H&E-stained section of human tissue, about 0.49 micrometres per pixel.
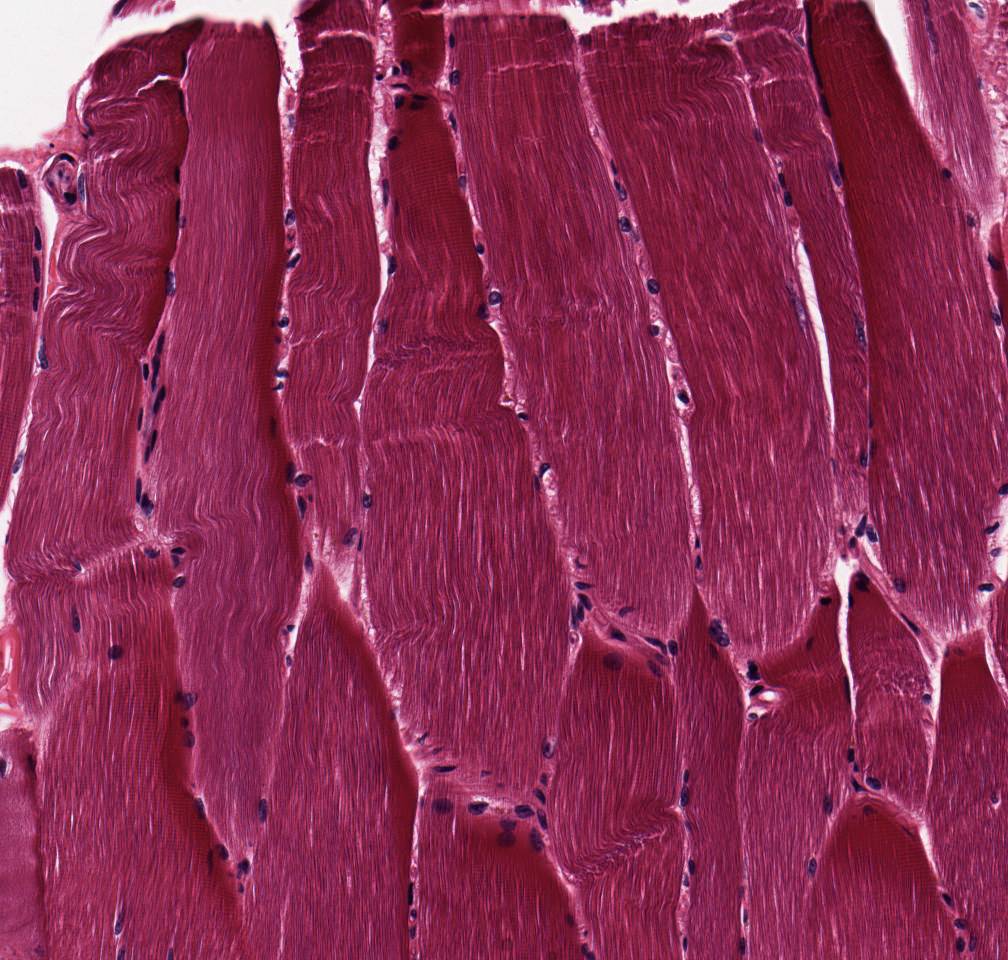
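Skeletal muscle in an H&E section. Notice where the nuclei sit: at the edges of the fibres, not in their centres. They are dark purple, flattened and drawn out along the fibre length. The cytoplasm stains deep red-pink, with fine lengthwise lines of myofibrils. Look how the fibres lie side by side without branching into one another.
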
